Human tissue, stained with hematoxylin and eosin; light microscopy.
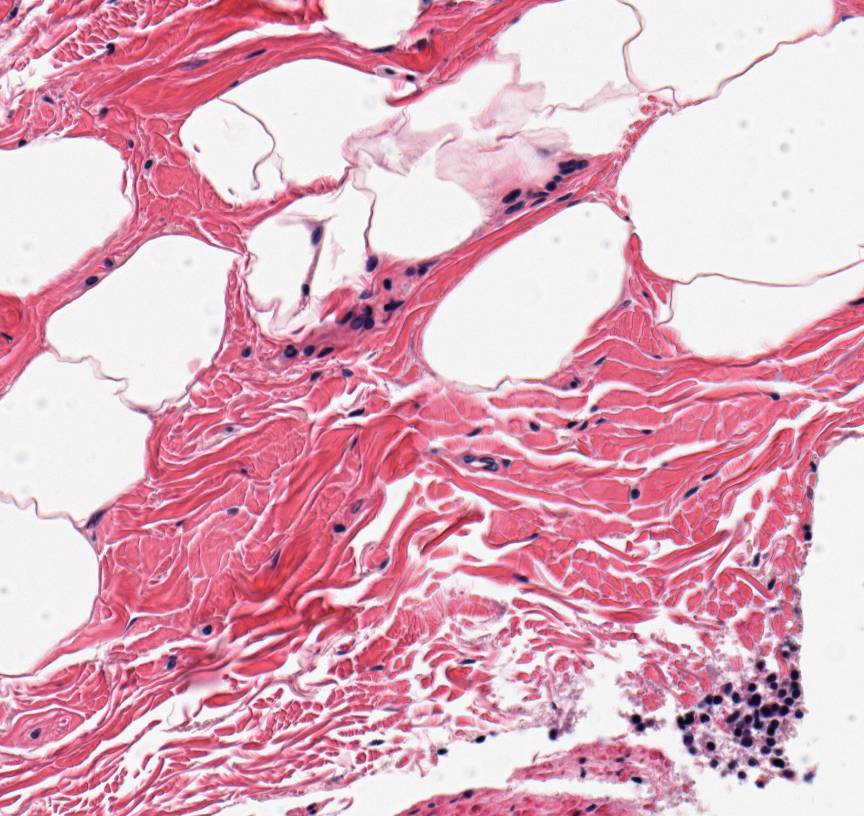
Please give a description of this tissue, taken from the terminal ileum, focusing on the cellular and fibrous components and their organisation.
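Fibre bundles run in mixed directions, not in a single parallel course. Among the fibres, scattered nuclei are small, dark and sparse. At the lower right lies a dense cluster of small round dark nuclei. In the upper middle, small groups of dark nuclei occupy the septa between the fat cells.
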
